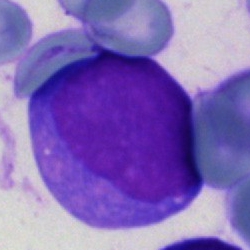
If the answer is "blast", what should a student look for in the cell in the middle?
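That one's a blast. What goes with it is the chromatin: dark purple and finely even, not coarsely clumped.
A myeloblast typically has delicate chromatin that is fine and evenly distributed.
Beyond that, the outline is roughly oval with a smooth edge, the nucleus sits off-centre toward the top, and the cytoplasm shows a few tiny pale spots.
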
